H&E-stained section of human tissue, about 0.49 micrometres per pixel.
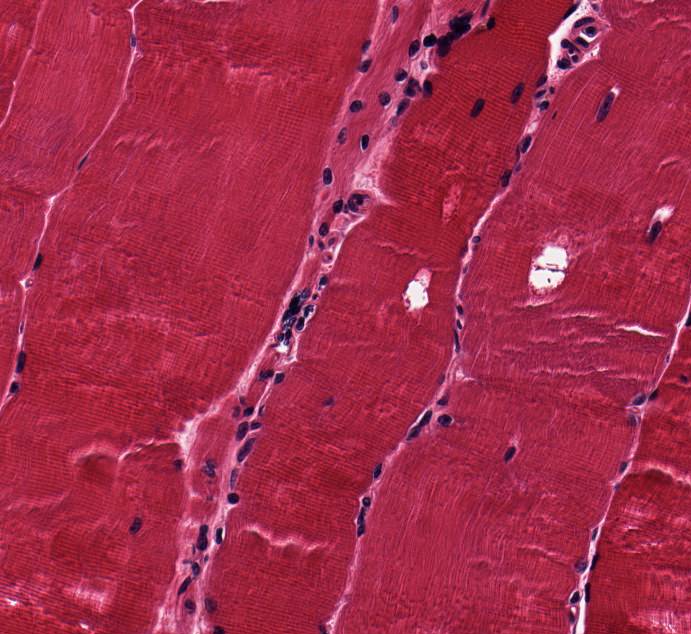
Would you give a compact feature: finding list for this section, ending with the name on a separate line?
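Striations: I can make out fine cross-striations across each fibre's width
Nuclei: dark and elongated, sitting at the fibre edges
Cytoplasm: a deep, uniform red
Separating strips: thin, pale connective tissue with small dark nuclei, the widest left of centre
Name: skeletal muscle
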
